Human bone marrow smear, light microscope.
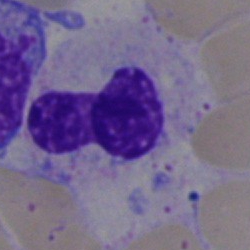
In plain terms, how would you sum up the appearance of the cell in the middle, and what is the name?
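See how uneven and ragged the outline is here. There's plenty of cytoplasm, covering a much larger area than the nucleus, and it's a pale greyish-lilac. Near the lower right edge sits a single small dark blue dot. It's a band neutrophil.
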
